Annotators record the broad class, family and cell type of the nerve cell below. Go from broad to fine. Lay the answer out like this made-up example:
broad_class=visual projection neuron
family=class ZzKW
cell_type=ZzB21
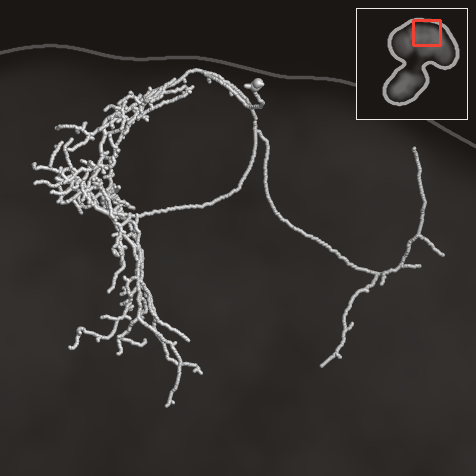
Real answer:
broad_class=central-brain intrinsic neuron
family=hemilineage SMPad1
cell_type=SIP140m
